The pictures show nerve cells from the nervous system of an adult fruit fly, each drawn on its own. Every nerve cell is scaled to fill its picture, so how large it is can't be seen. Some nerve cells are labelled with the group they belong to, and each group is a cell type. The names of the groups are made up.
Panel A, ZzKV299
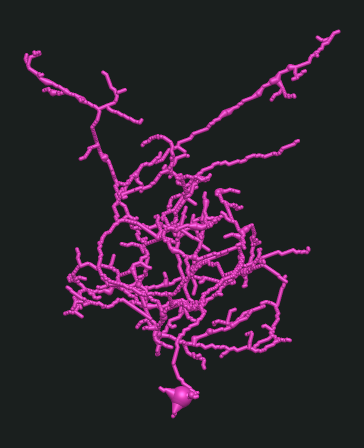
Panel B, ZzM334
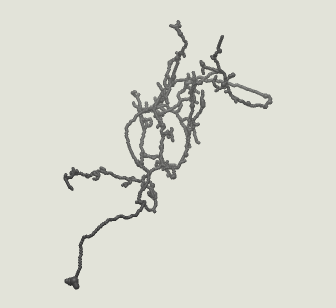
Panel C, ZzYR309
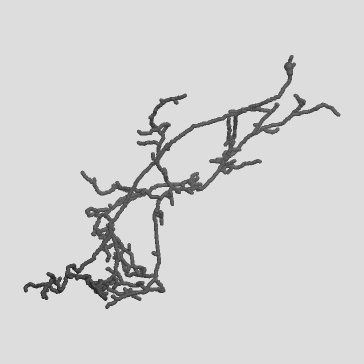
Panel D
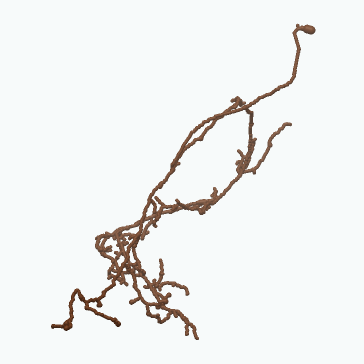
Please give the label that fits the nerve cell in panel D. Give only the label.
ZzYR309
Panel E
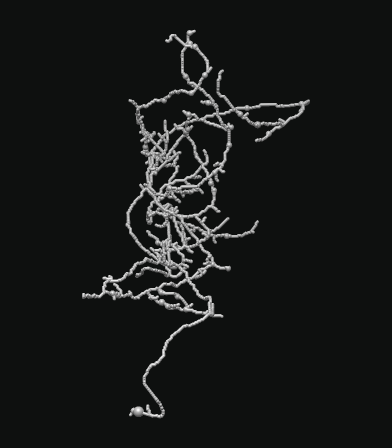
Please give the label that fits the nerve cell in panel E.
ZzM334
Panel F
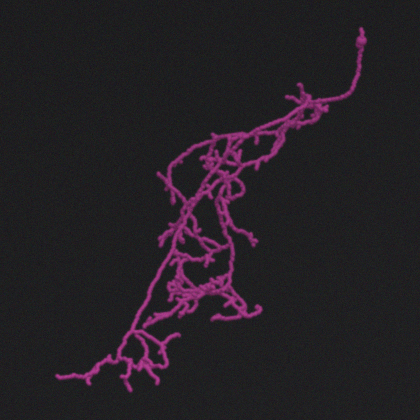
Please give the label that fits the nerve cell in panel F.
ZzYR309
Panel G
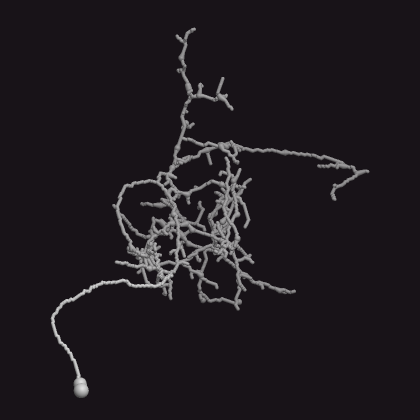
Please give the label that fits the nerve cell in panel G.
ZzKV299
